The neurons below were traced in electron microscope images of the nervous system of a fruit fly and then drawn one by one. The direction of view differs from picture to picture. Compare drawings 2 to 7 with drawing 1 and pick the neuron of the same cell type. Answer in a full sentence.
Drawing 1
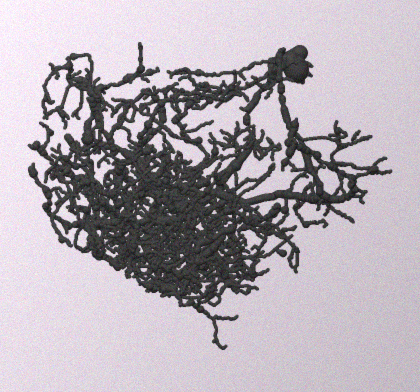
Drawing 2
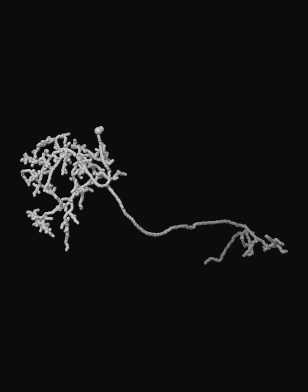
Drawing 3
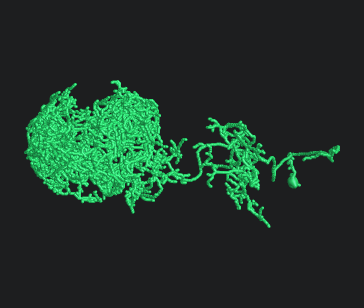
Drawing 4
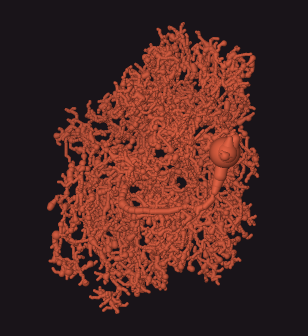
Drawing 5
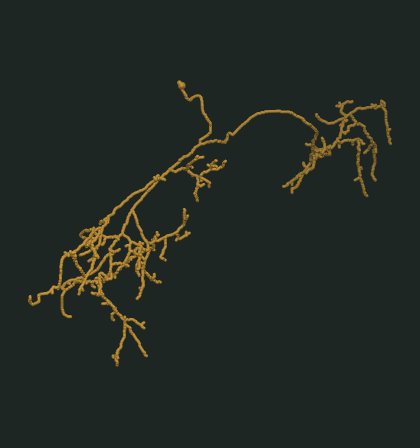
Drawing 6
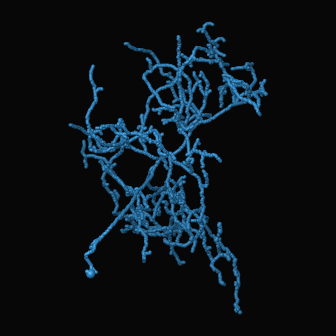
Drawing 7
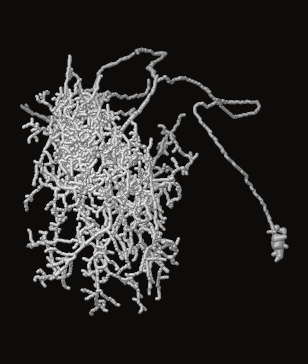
Drawing 7 shows a neuron of the same cell type.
